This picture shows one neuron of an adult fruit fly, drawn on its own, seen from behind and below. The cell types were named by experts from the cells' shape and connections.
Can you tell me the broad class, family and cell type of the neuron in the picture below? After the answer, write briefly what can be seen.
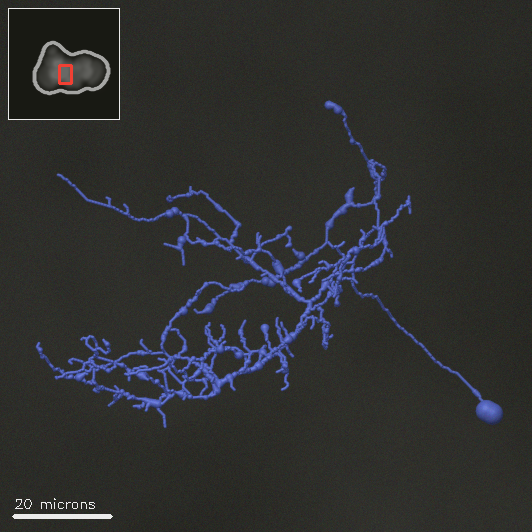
This is a nerve-cord intrinsic neuron. The family is hemilineage 16B. Its cell type is IN16B075_d. The cell body is at the lower right of the picture. From left to right in the picture it spans about 95 microns. Dozens of branch ends can be seen.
